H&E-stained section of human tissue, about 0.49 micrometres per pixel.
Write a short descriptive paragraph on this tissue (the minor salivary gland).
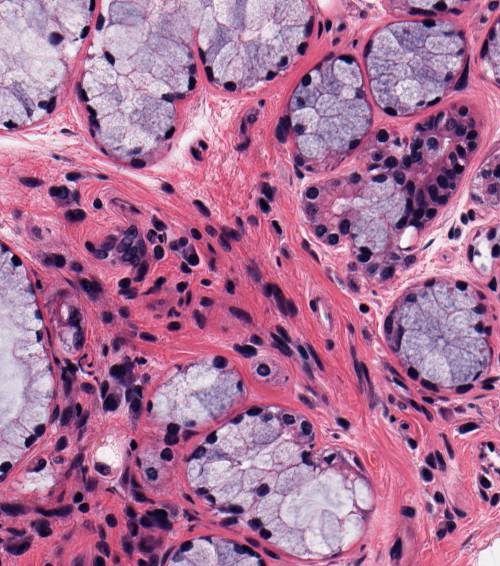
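Rounded glandular units, pale cytoplasm, scattered across entire field; pink fibrous bands between them. Units rounded to oval, variably sized. Mucous cell nuclei: small, dark, flattened against each unit's outer edge. Few small vessels, narrow empty lumens, within fibrous bands, lower left included.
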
